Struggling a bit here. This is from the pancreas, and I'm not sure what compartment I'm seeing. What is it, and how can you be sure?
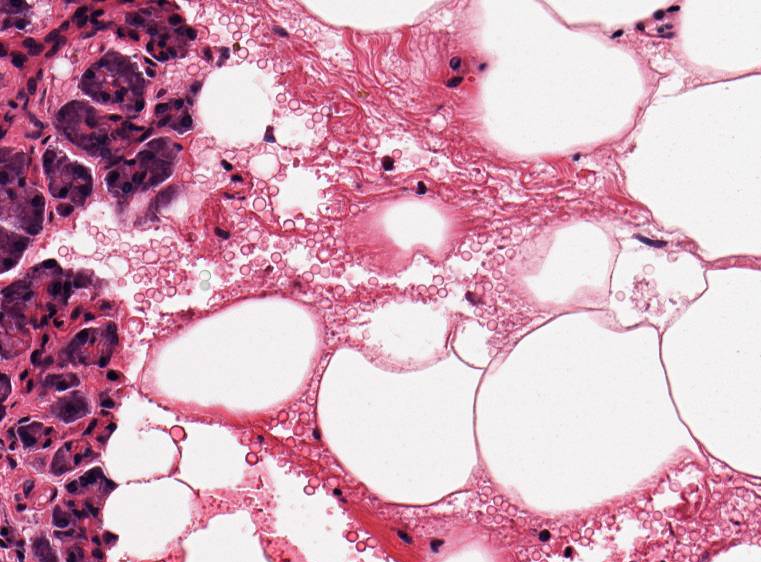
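It's fat: large empty rounded spaces crowd the right half and lower part.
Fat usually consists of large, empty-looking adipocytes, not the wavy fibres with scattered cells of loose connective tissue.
Some wavy pink collagen runs through the upper middle. At the left edge is dense, dark purple glandular tissue in rounded clusters with small dark round nuclei.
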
